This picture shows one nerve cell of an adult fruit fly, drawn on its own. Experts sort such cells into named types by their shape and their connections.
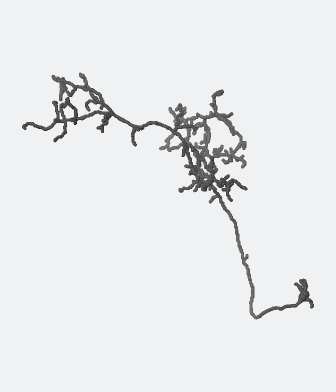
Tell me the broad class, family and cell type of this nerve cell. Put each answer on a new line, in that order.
nerve-cord intrinsic neuron
hemilineage 16B
IN16B099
